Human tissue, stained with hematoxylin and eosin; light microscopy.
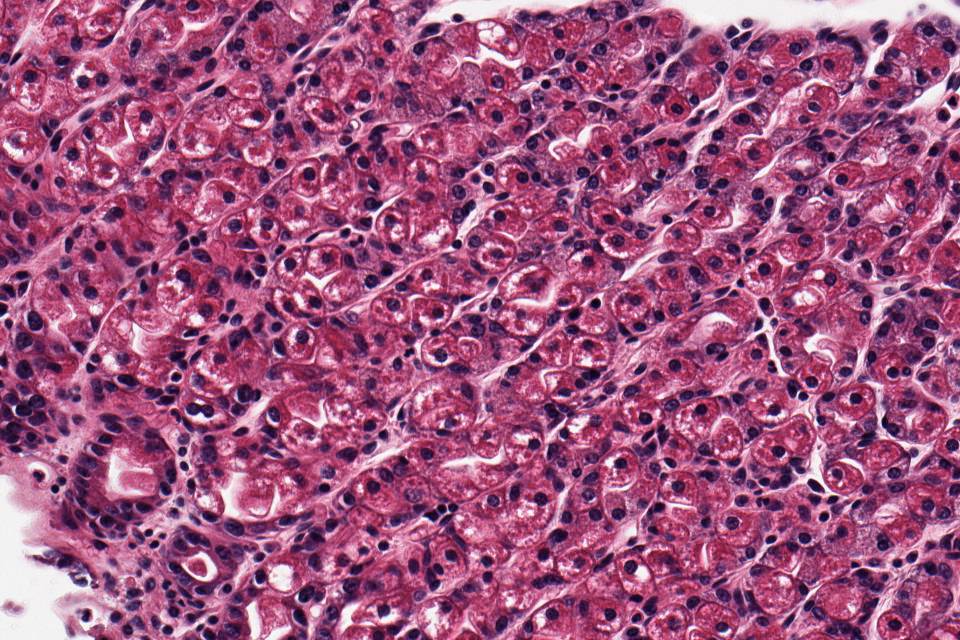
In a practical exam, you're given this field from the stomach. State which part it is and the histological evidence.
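Here you have fundic glands. Most of the field is large polygonal cells with abundant pink granular cytoplasm and round, central nuclei.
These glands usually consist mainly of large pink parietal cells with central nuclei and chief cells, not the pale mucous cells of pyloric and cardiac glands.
Scant, delicate stroma lies between cords, and small open lumina sit at lower left.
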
